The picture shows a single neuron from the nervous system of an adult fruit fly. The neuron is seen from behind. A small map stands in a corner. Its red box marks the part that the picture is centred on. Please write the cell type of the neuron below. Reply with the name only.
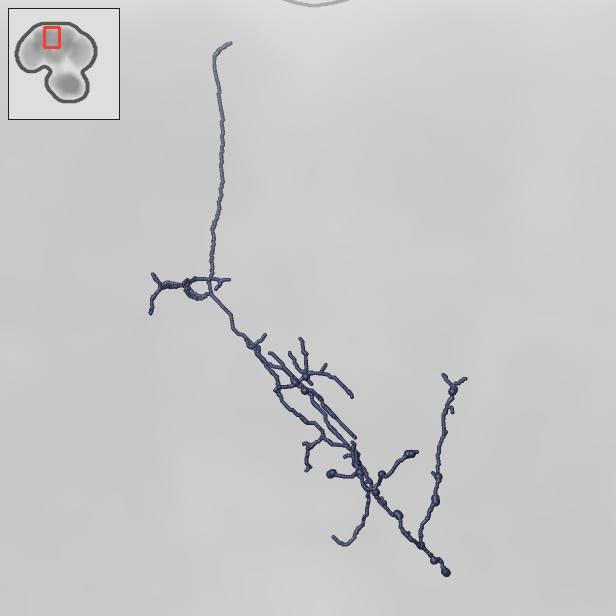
IB002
